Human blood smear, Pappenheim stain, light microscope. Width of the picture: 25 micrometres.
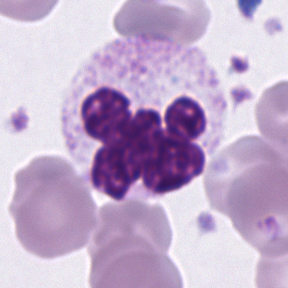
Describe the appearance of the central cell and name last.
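Let's see: the nucleus sits low in the cell, with the wider band of cytoplasm above it. Its chromatin is dark purple and densely clumped. The cytoplasm is plentiful and very pale, almost colourless, with fine lilac-pink granules scattered through it. A segmented neutrophil.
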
